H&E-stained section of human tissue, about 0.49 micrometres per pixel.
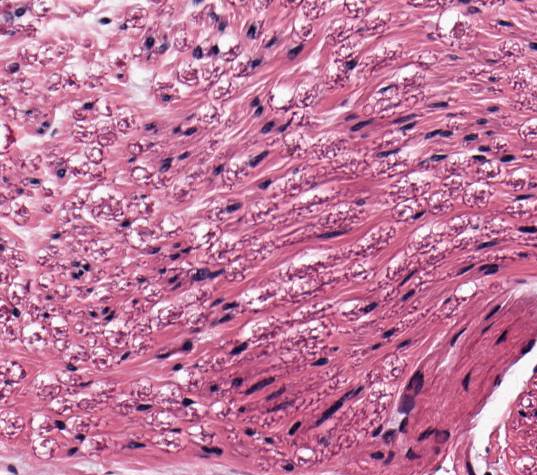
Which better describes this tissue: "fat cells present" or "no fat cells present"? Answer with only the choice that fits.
No fat cells present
